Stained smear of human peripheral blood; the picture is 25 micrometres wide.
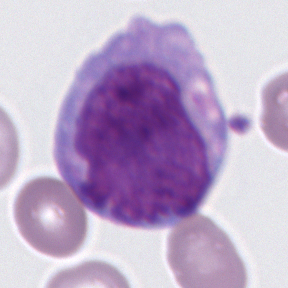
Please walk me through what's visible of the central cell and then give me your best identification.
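The upper edge of the cell is uneven and bumpy, whereas the lower edge is smooth and is touched by red cells. The nucleus measures about 13 micrometres across, occupies about 60% of the cell's area and lies toward the bottom of the cell. The widest band of cytoplasm is above the nucleus. No distinct granules are visible in the cytoplasm. The cell is an atypical promyelocyte.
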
